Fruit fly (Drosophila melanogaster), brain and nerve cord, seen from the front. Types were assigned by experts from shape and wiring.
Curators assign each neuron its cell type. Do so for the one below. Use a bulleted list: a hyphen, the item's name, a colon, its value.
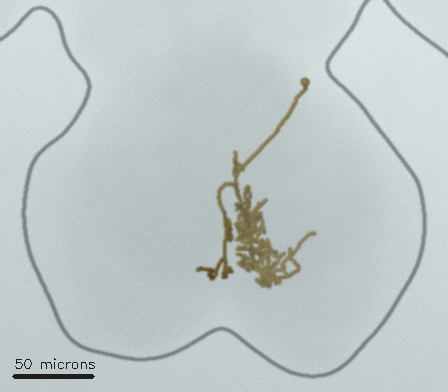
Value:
- cell type: IN23B090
